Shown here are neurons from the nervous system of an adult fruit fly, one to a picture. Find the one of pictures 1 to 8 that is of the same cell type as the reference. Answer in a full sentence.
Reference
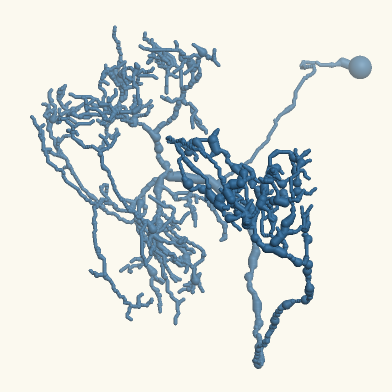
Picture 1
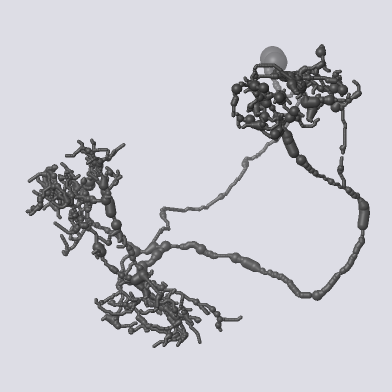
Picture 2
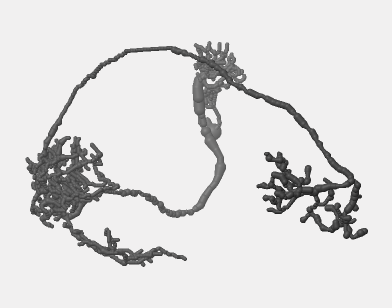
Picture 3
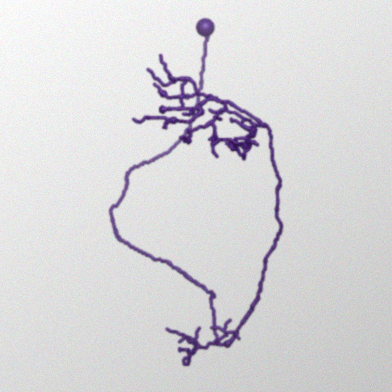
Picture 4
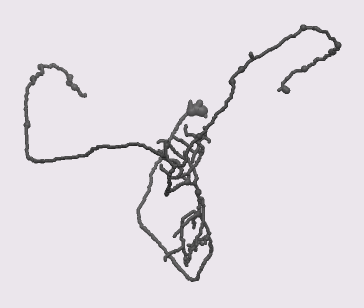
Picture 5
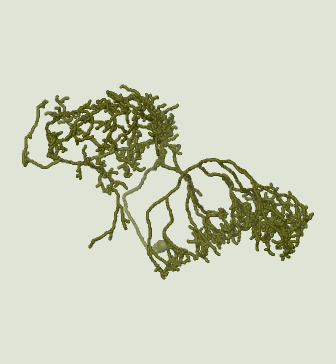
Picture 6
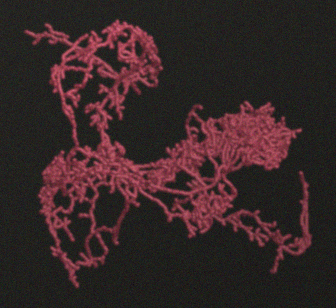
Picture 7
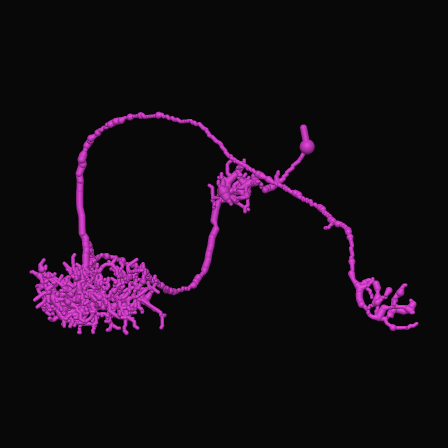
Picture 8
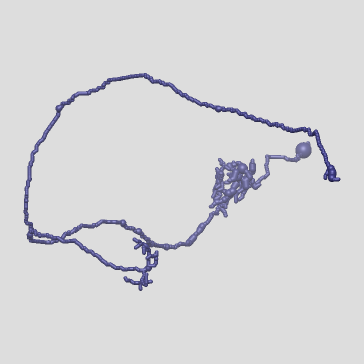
Picture 1 is of the same cell type.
